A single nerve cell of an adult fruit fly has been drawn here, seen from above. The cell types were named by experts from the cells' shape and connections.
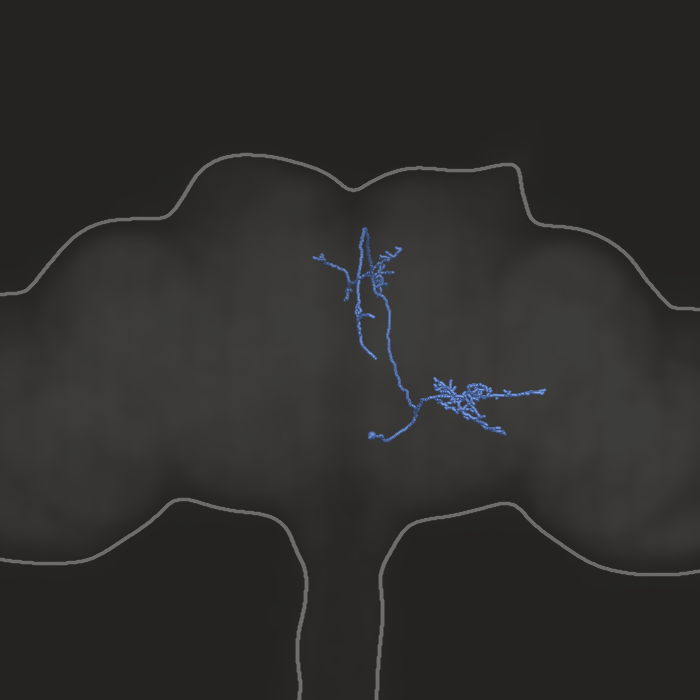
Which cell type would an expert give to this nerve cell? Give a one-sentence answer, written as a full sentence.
It is CB4124 that is the cell type of the nerve cell.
